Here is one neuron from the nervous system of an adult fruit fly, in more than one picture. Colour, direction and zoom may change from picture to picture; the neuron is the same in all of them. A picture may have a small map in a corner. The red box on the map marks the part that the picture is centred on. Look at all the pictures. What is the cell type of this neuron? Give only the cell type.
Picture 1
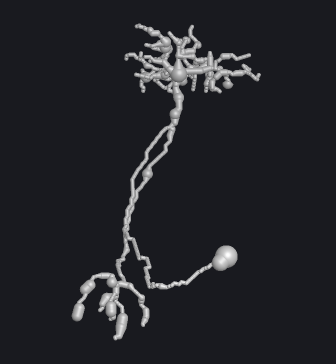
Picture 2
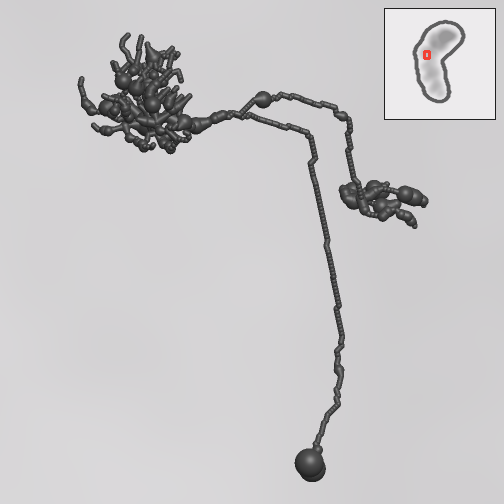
T4b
